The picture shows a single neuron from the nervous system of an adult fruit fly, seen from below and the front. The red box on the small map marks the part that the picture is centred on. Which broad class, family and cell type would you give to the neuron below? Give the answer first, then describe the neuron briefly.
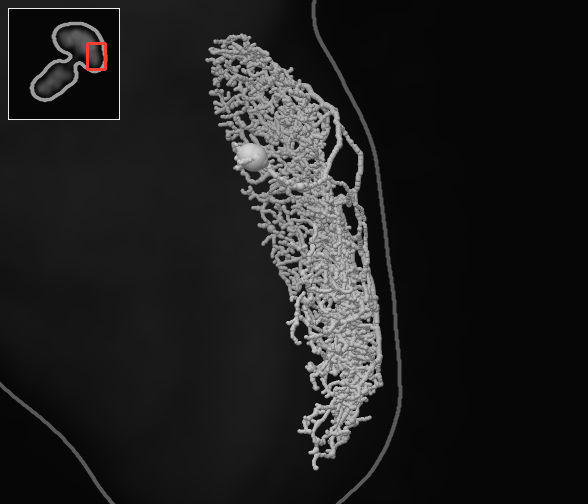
Its broad class is optic-lobe intrinsic neuron. The family is Dm. The cell type is Dm17. It is in the brain and does not reach the nerve cord. The picture shows dozens of branch ends.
